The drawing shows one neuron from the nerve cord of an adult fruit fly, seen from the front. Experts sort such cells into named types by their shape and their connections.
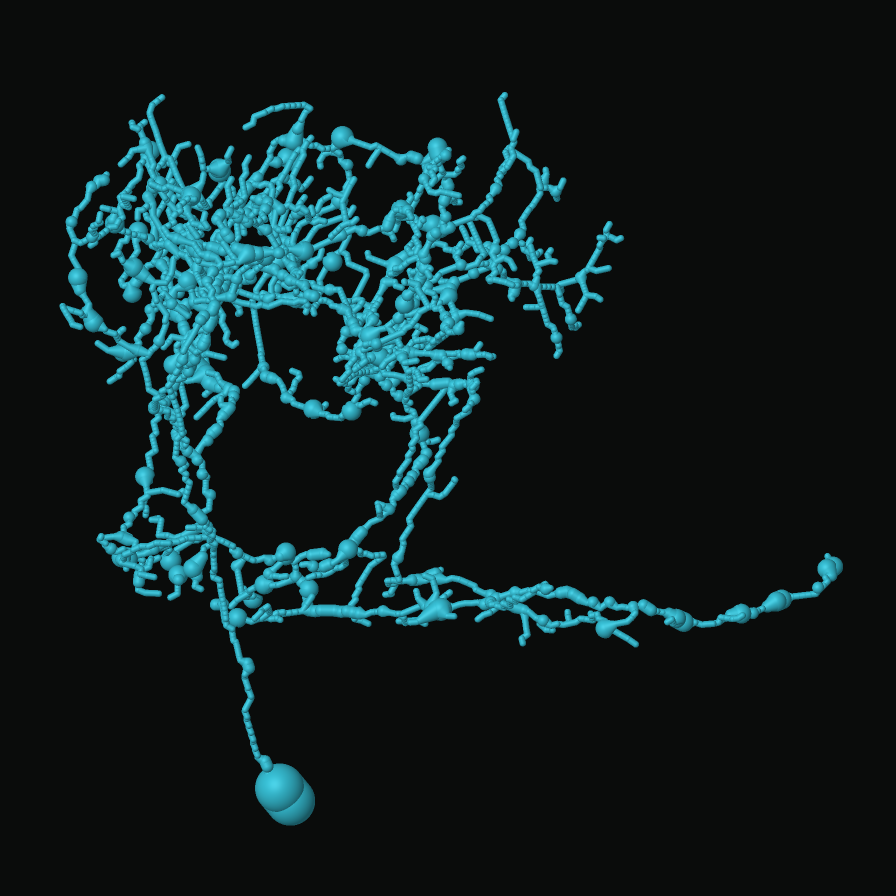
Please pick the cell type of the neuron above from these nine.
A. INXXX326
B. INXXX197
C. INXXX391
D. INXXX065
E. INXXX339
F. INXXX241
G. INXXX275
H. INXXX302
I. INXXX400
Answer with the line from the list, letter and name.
G. INXXX275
